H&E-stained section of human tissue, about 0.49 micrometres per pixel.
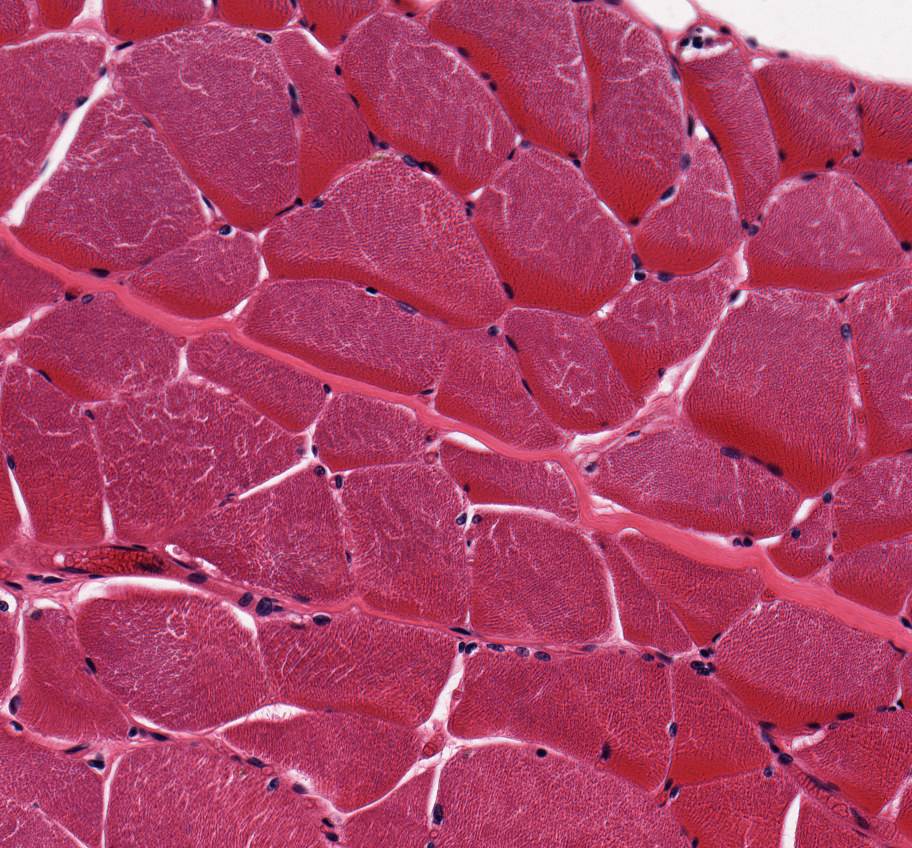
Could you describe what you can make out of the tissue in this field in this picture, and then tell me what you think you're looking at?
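Fibre nuclei at edges of fibres, not centres. Cytoplasm deeply eosinophilic, fine stippled myofibrillar texture. Small vessel with red blood cells in connective tissue septum, near left edge, lower half. No adipocytes between fibres. Tissue: skeletal muscle.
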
